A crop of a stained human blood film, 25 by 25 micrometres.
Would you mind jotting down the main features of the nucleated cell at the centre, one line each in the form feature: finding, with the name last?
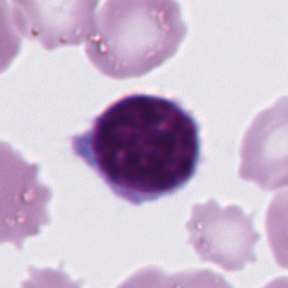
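Cytoplasm colour: pale blue
Granules: none that I can find in the cytoplasm
Vacuoles: none there either
Nucleus, right side: reaches almost to the cell edge
So, the cell: typical lymphocyte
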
